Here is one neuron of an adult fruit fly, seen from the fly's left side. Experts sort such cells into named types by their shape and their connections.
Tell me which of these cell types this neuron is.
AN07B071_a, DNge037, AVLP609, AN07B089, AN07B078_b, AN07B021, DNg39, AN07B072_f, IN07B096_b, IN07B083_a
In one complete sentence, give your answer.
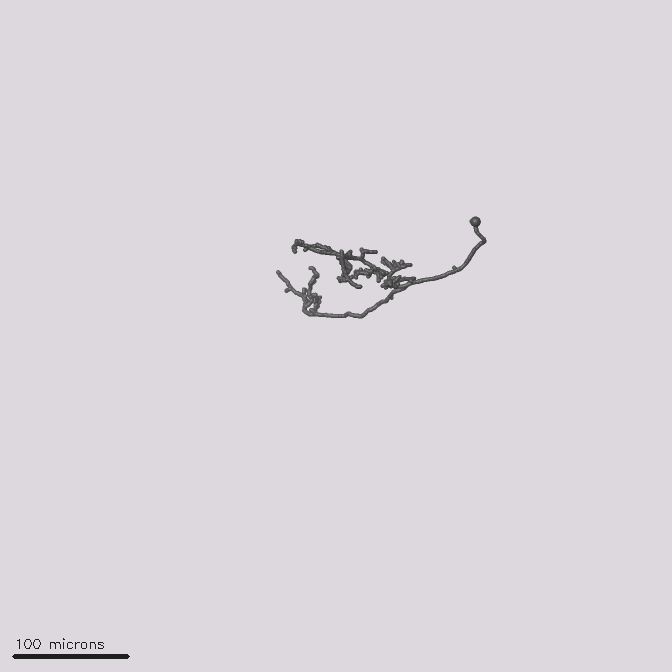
The cell type to which this neuron belongs is IN07B083_a.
